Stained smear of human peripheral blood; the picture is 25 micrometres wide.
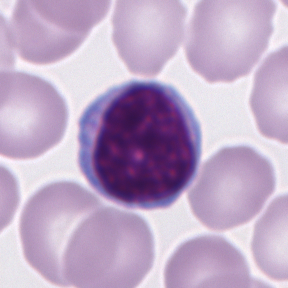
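Typical lymphocyte, the cell in the middle of a stained smear of human peripheral blood. The round nucleus, about 10 by 9 micrometres, has no indentation or lobes and is shifted toward the right side of the cell. Its chromatin is dark purple and coarsely clumped. The pale blue rim of cytoplasm is widest on the left. The whole cell is about 11 micrometres across.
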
